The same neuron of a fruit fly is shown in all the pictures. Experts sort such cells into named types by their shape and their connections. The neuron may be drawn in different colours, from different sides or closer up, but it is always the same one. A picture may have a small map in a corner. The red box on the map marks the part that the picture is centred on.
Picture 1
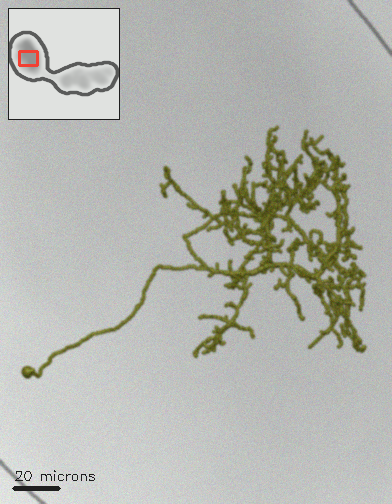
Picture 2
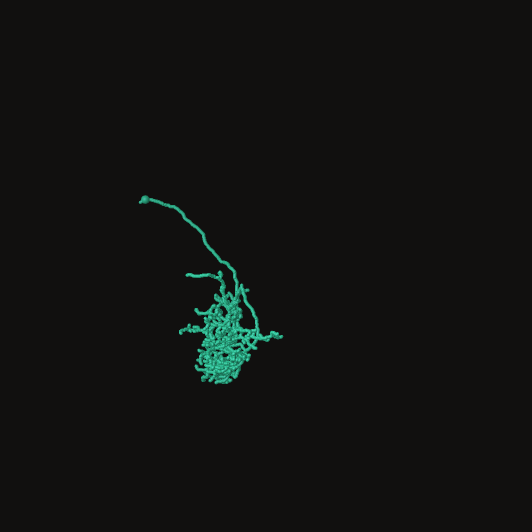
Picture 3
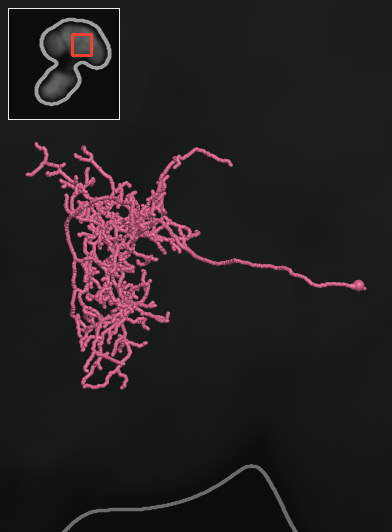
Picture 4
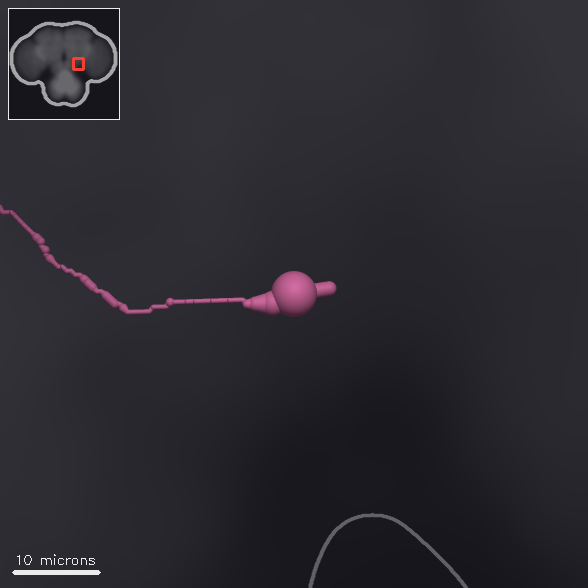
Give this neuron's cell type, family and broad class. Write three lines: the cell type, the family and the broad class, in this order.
PS356
hemilineage VESa1
central-brain intrinsic neuron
